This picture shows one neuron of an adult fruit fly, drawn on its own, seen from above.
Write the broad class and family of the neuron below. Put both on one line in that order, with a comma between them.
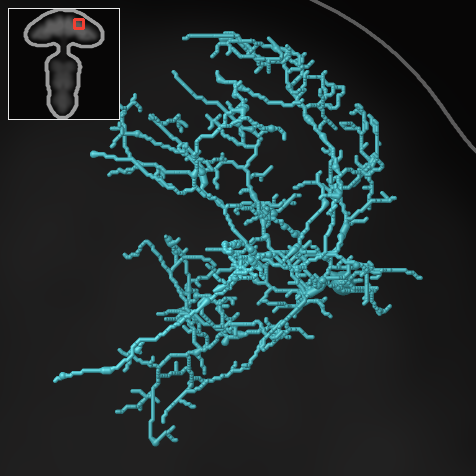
central-brain intrinsic neuron, hemilineage VLPl&p2_lateral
